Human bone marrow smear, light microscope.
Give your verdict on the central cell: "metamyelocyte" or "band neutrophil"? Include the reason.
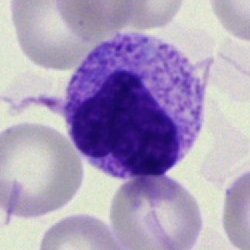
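This is a metamyelocyte. Look at the nucleus, which decides it: it is broad, with a notch on its lower side that gives it a kidney-like shape.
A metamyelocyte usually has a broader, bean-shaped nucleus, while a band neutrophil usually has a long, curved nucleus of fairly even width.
Beyond that, the nucleus lies off-centre toward the lower left of the cell, its chromatin is dense and dark purple, and small purple granules are scattered throughout the cytoplasm.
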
